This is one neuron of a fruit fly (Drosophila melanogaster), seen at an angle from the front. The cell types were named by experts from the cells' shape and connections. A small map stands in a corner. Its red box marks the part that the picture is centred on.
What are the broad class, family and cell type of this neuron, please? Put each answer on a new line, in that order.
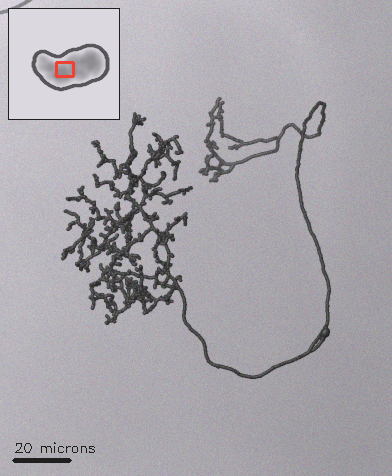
optic-lobe intrinsic neuron
MeLo
MeLo2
